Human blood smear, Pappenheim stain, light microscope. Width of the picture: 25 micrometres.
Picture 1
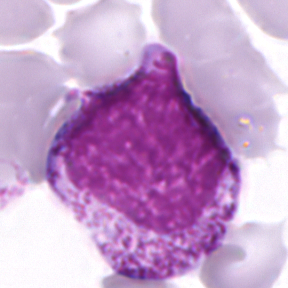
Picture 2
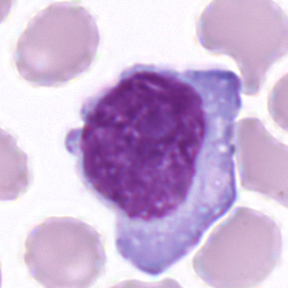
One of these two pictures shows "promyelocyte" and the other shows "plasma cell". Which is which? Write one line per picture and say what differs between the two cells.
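In picture 1 we see a promyelocyte: The cytoplasm below the nucleus is filled with small purple granules.
In picture 2 we see a plasma cell: No distinct granules are seen in the cytoplasm.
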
